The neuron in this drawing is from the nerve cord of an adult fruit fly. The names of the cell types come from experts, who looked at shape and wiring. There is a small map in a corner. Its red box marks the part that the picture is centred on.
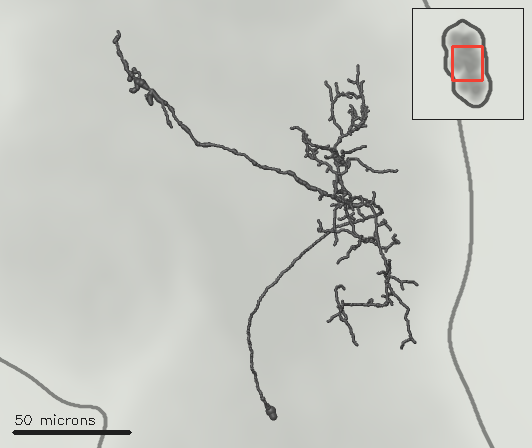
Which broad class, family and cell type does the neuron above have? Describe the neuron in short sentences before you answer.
By the scale bar it is about 170 microns tall in this view. The picture shows dozens of branch ends. This is a nerve-cord intrinsic neuron. Its family is hemilineage 06A. Its cell type is IN06A070.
